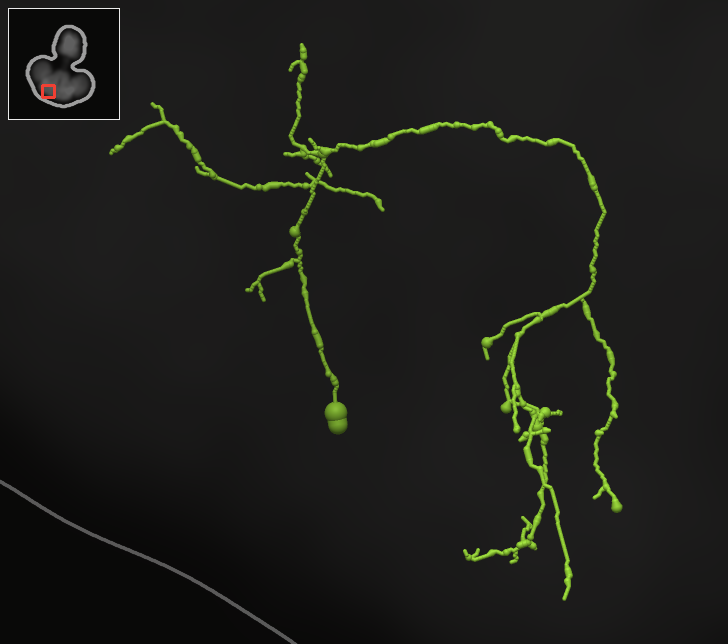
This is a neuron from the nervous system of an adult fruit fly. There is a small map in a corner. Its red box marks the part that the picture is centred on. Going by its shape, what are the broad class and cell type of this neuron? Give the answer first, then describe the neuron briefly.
This is a central-brain intrinsic neuron. The cell type is CB1548. In this view it is about as wide as it is tall.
